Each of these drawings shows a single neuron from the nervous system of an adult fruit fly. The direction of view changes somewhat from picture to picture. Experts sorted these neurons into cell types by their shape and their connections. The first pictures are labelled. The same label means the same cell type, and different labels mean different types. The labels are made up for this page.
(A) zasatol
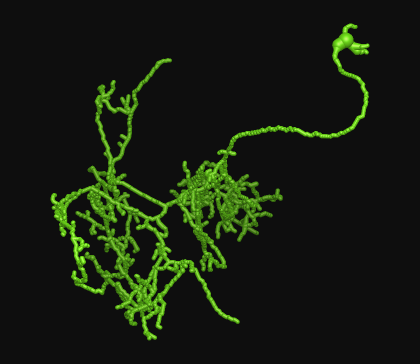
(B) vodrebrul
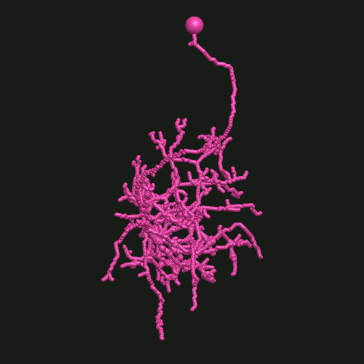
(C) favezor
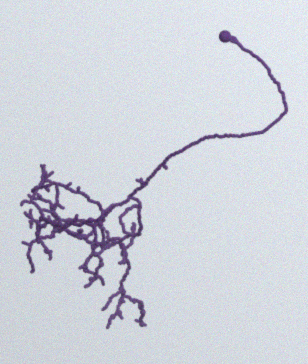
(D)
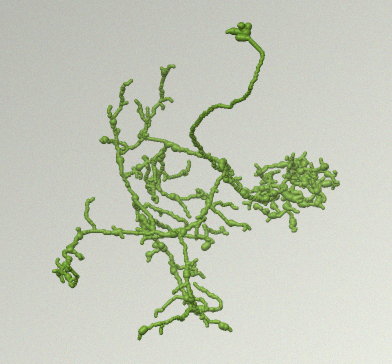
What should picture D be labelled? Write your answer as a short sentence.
It belongs to zasatol.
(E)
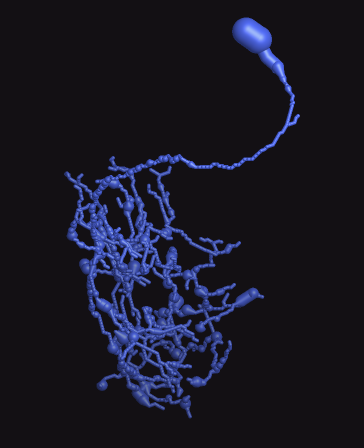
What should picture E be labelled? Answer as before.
It belongs to vodrebrul.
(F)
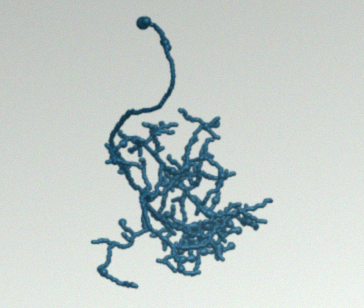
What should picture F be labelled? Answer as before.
It belongs to vodrebrul.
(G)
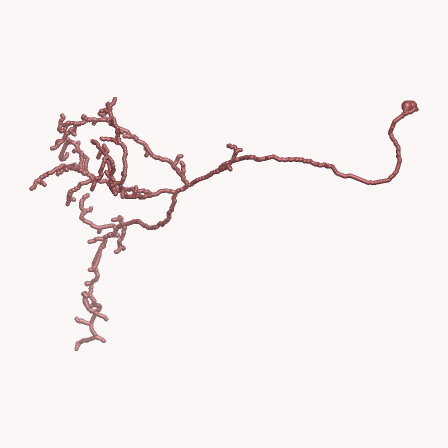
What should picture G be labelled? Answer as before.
It belongs to favezor.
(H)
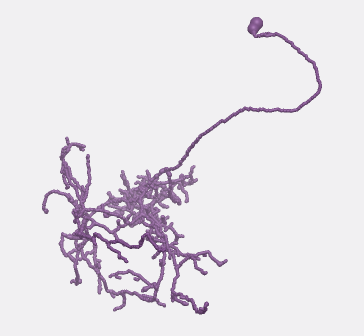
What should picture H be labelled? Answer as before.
It belongs to zasatol.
